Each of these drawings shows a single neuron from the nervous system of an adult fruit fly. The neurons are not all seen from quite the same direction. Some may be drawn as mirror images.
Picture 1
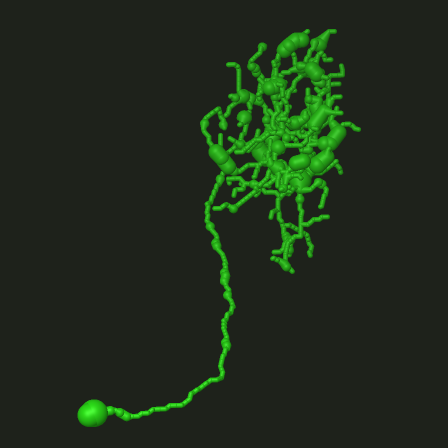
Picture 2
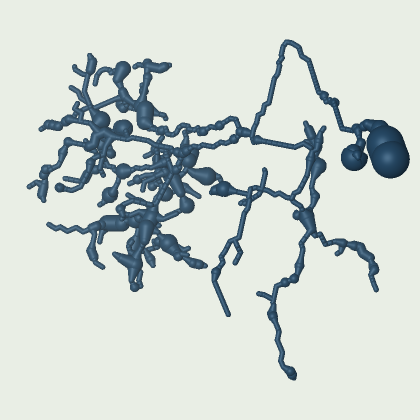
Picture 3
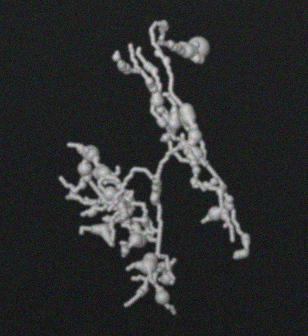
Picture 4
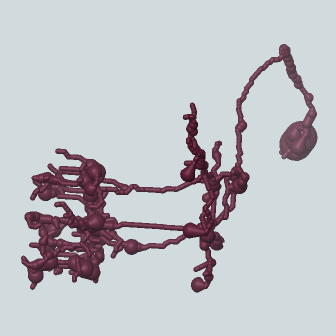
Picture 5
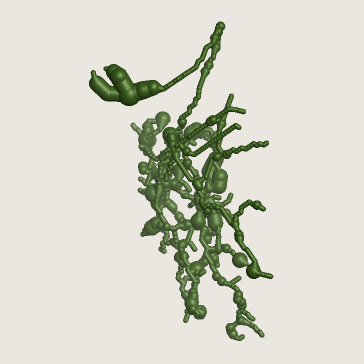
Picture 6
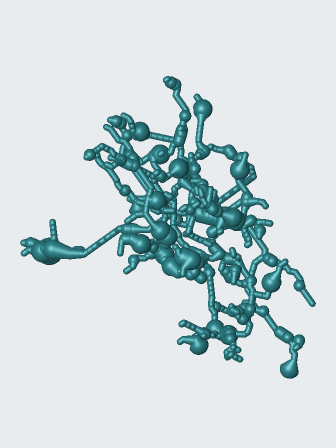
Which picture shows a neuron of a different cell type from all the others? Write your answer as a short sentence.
Picture 1 shows a neuron of another cell type.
